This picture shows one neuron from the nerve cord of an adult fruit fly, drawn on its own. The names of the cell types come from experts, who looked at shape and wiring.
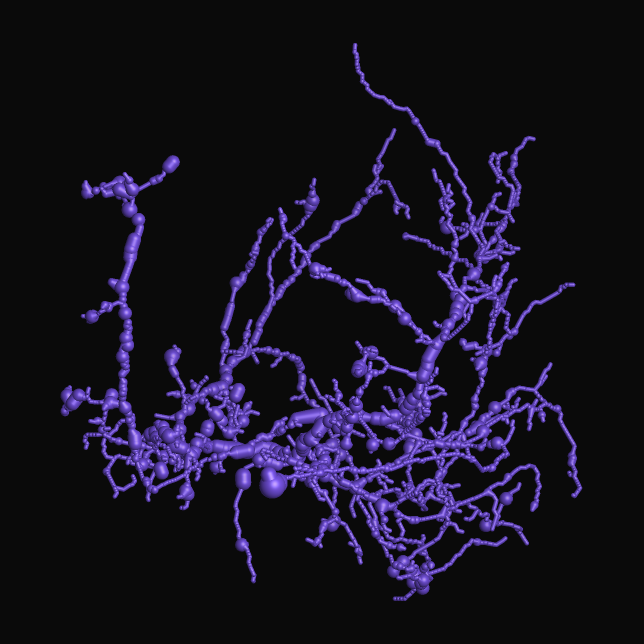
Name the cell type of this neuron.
IN03A037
